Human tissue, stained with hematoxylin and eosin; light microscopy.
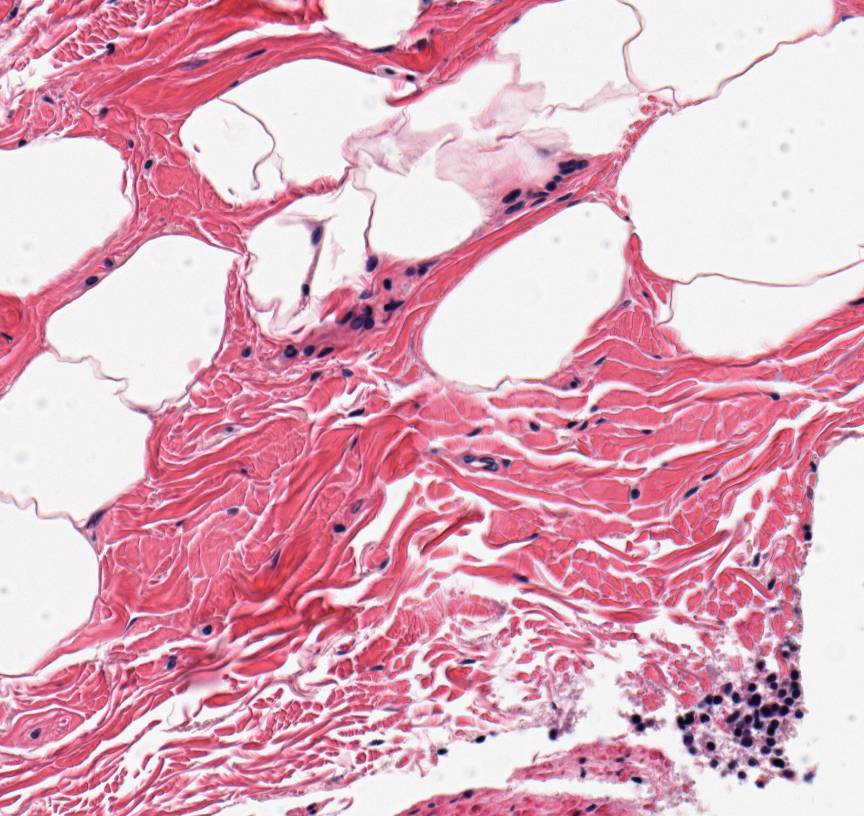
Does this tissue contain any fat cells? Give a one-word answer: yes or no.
Yes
